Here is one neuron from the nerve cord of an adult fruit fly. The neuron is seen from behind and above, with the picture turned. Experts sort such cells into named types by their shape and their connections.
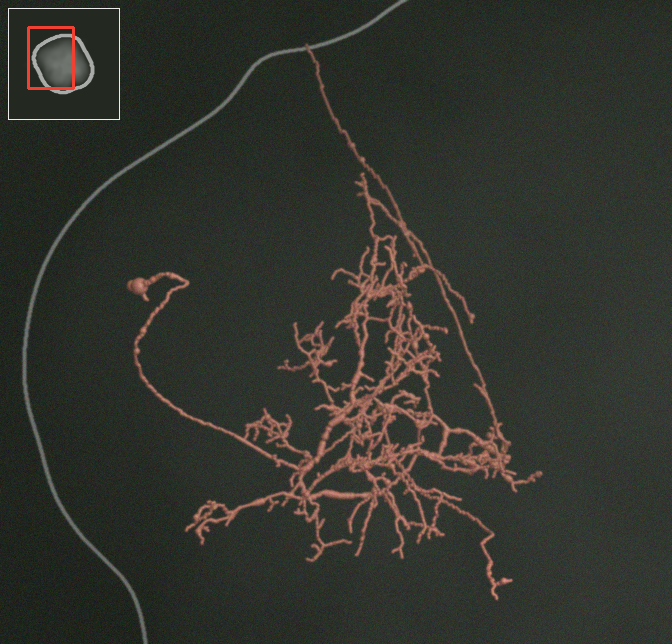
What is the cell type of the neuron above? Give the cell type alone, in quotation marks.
"AN17A073"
